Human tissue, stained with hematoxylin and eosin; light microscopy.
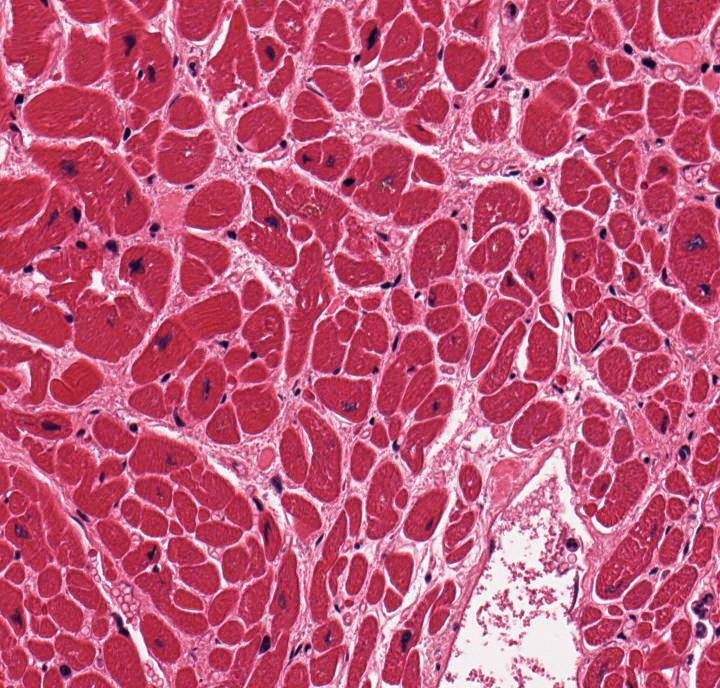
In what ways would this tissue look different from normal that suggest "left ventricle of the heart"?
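Let me see: for the left ventricle of the heart, the deep red cytoplasm of the cardiac muscle cells fits, and so do the muscle fibres, most of them cut across into rounded or polygonal red profiles. At the left edge a few fibres run lengthwise or obliquely instead.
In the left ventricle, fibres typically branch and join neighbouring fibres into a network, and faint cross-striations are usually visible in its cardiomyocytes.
Some fibres also hold fine golden-brown granules beside their nuclei.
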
